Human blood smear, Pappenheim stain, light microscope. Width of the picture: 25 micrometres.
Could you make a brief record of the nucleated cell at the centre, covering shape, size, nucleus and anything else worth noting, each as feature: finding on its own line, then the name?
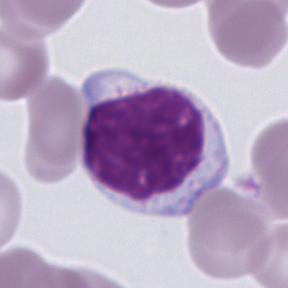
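Nucleus: single rounded mass, no lobes, about 10 micrometres across
Nuclear area: about 70% of the cell
Position: nucleus toward the left, cytoplasm widest on the right
Cytoplasm: pale grey-blue
Granules: a few fine pinkish-purple, scattered in the cytoplasm
Name: large granular lymphocyte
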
